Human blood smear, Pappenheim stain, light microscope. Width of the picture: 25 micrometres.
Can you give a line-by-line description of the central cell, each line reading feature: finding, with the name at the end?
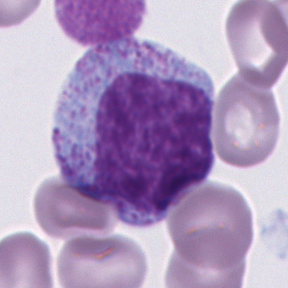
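Nucleus: off-centre, filling the right-hand part of the cell
Cytoplasm: a fairly broad pale blue rim, mainly left of and above the nucleus
Granules: many fine purple ones sprinkled through the cytoplasm
Border: free of hairlike or bleb-like projections
Name: promyelocyte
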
